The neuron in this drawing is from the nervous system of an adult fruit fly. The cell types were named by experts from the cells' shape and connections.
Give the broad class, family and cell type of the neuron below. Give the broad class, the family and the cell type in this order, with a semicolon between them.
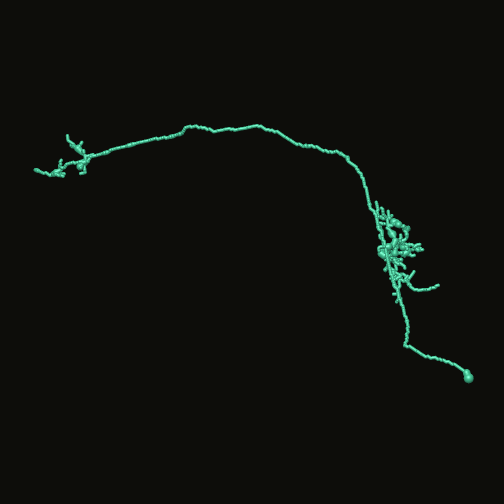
optic-lobe intrinsic neuron; Tm; Tm29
